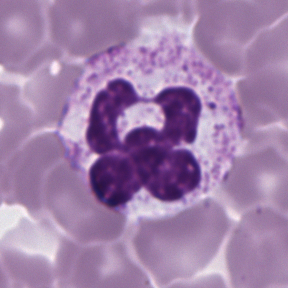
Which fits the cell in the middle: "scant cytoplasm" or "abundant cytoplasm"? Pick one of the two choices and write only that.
Abundant cytoplasm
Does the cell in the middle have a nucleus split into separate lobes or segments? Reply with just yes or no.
Yes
